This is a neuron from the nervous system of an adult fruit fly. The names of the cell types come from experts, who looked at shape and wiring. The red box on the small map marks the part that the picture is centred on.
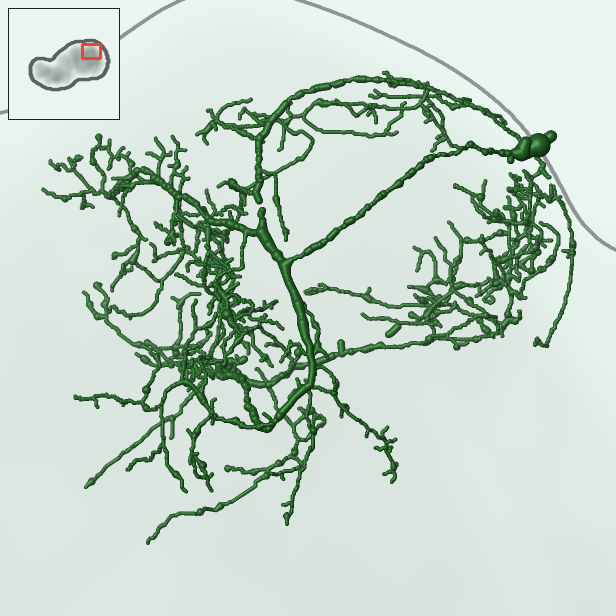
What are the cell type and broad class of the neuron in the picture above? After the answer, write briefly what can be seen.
The cell type is SLP304. It is a central-brain intrinsic neuron. The cell body can be seen at the upper right of the picture. The picture shows more than a hundred branch ends.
